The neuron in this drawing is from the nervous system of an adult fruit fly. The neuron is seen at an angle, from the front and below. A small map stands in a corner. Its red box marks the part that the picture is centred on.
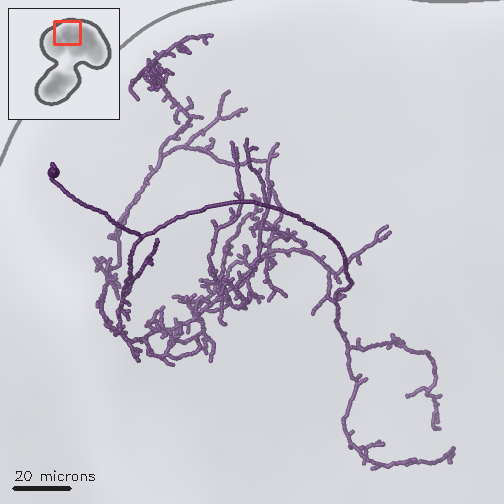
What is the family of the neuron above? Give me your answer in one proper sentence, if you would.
Family hemilineage SLPav1_medial includes the neuron shown here.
